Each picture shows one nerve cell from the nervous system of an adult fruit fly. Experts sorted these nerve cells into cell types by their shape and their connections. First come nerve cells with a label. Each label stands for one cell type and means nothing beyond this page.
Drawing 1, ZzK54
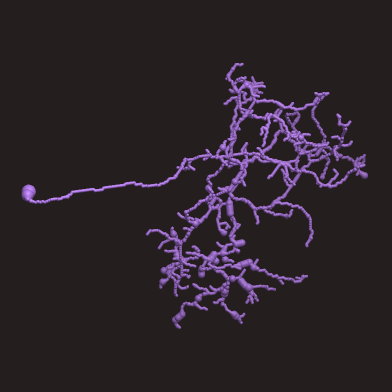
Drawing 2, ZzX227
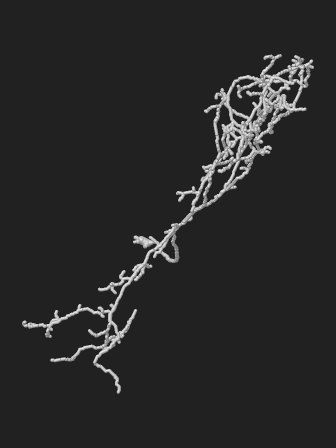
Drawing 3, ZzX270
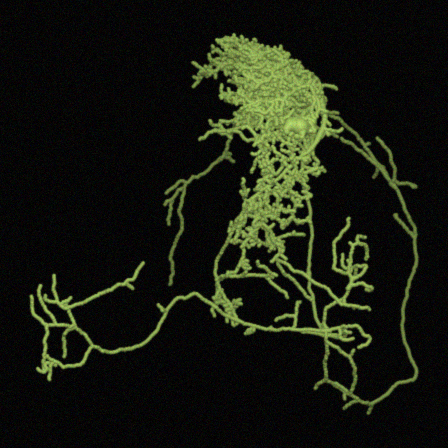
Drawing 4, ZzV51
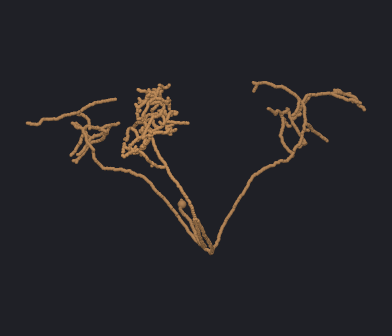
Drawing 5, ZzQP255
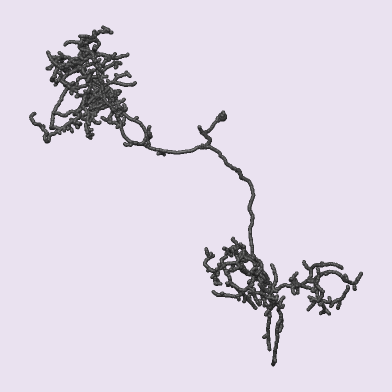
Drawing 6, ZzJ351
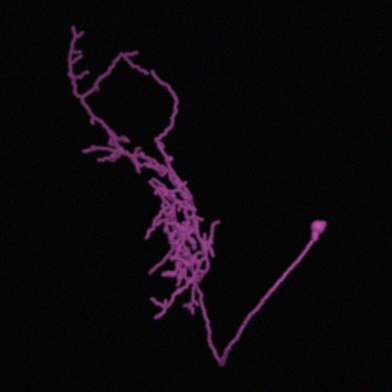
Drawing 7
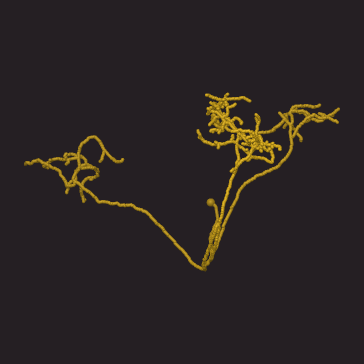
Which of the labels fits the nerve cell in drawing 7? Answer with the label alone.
ZzV51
